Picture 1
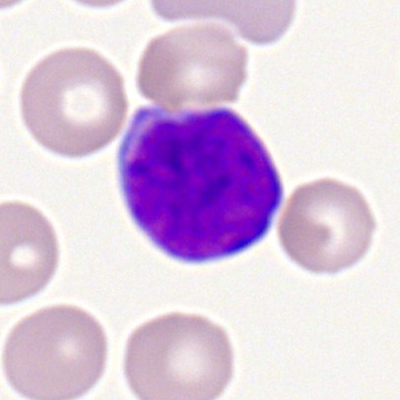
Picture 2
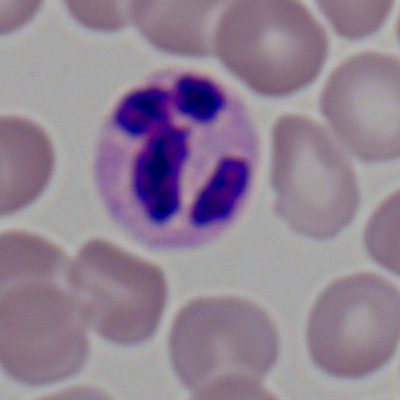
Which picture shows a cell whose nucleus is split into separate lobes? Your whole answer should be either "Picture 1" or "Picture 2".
Picture 2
